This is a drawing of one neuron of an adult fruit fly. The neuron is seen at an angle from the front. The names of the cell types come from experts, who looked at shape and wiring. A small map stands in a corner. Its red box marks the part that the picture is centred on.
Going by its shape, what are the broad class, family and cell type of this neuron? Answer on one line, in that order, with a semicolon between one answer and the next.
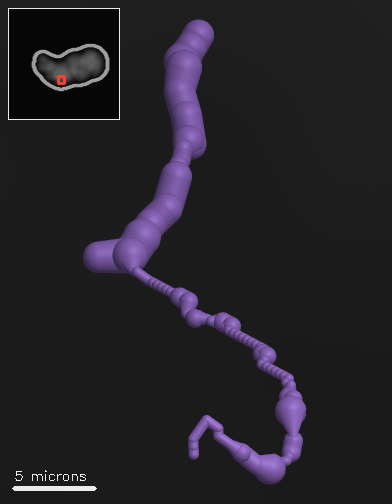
photoreceptor or other optic-lobe sensory neuron; class visual; R8y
